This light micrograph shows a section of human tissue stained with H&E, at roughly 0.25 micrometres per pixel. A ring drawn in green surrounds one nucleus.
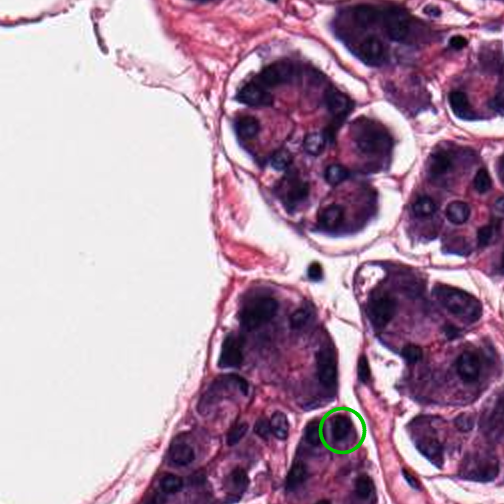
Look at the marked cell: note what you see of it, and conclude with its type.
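The nucleus is round, dark and about the same size as the nuclei of the neighbouring cells. The cytoplasm is purple-pink and finely grainy, and its borders with the neighbouring cells are not clearly visible. The cell sits in a tightly packed cluster of similar cells, next to a narrow pale gap containing a pink fibrous strand that runs down its right side. Type of cell: pancreatic acinar cell.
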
